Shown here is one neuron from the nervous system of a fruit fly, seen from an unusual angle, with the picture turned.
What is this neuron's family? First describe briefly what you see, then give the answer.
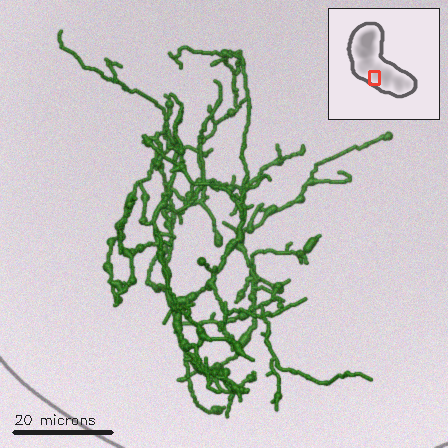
No cell body is drawn. From top to bottom in the picture it spans about 80 microns. Dozens of branch ends can be seen. This is a nerve-cord intrinsic neuron. The family is hemilineage 01B.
